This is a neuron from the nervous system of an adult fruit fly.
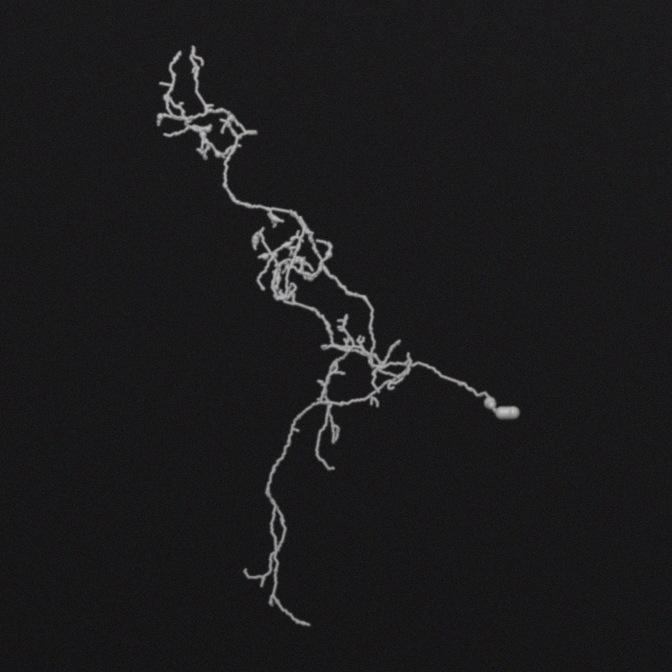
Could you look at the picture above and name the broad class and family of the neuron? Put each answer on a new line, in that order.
central-brain intrinsic neuron
class DAN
